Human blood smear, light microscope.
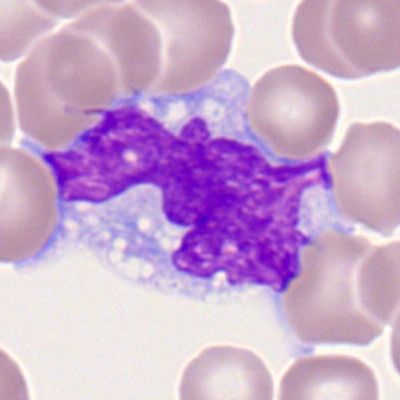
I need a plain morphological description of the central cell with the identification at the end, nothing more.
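Beginning with shape, the outline is irregular rather than round. The nucleus comes next: a single irregular, folded mass stretching across the cell from left to right. Then the cytoplasm, which holds many small clear vacuoles and no coarse coloured granules. Last, the name: monocyte.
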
